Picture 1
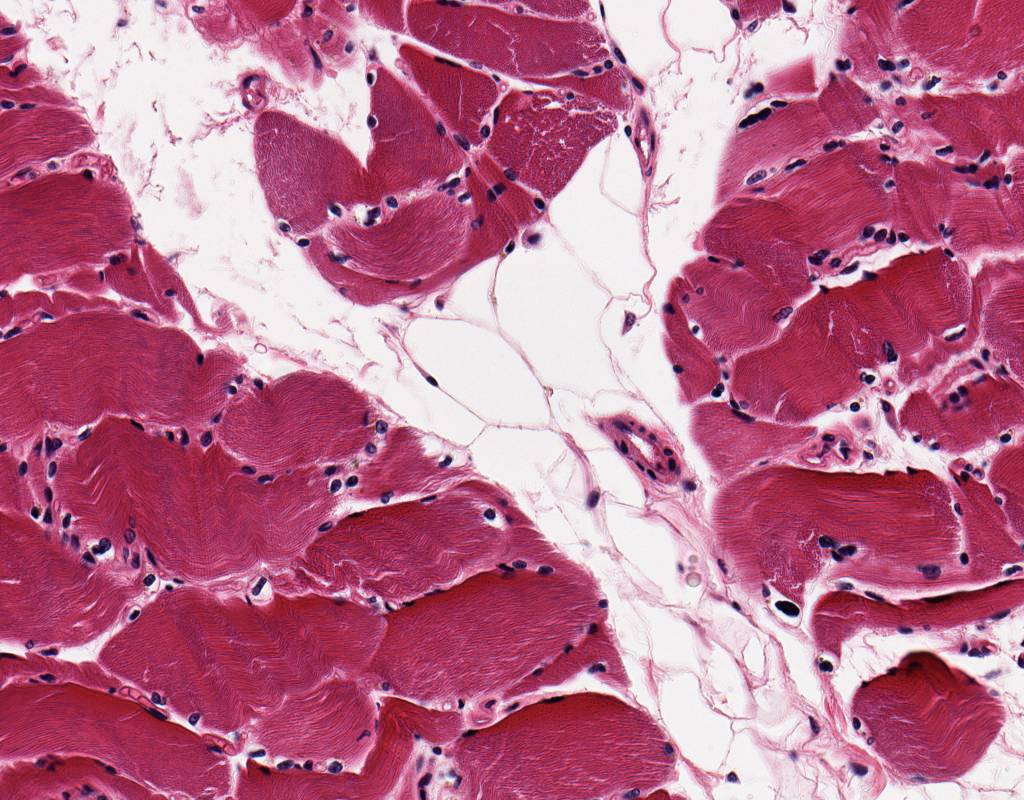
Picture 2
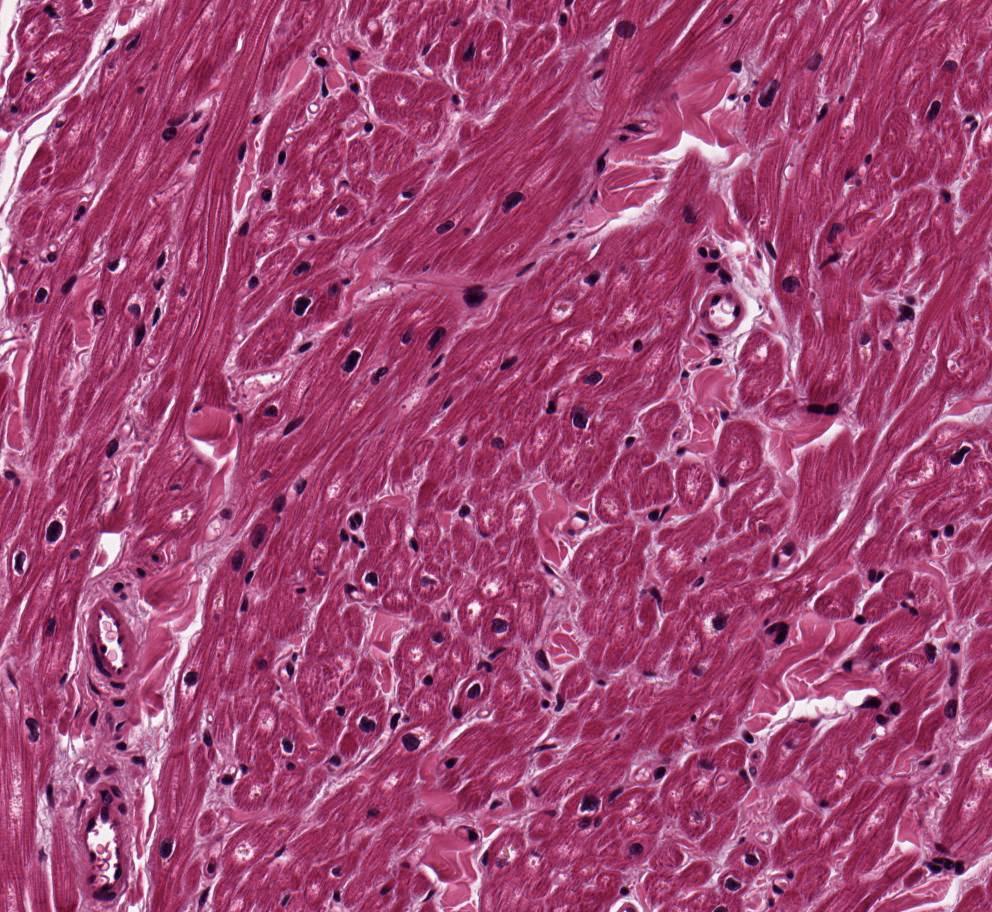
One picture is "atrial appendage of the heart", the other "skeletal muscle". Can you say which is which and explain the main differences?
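Skeletal muscle: picture 1. Atrial appendage of the heart: picture 2. Picture 1: fine parallel striations in the pink cytoplasm of many fibres; dark, flattened-oval nuclei at the fibre edges, not the centres. Small vessel with a cellular wall in the connective tissue just below and right of centre; a few empty, thin-walled fat cells in the central pale connective tissue band. Picture 2: lengthwise-cut fibres branch and join one another instead of running as separate parallel cylinders. Cross-cut fibres: nucleus often ringed by a small pale clear zone. Small vessels with red blood cells near the lower left edge; no fat cells anywhere in the field.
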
